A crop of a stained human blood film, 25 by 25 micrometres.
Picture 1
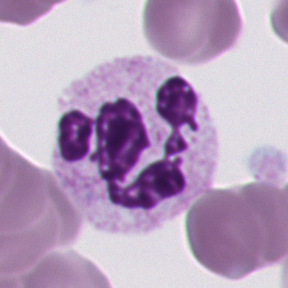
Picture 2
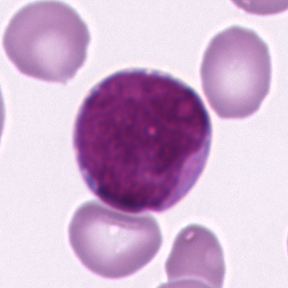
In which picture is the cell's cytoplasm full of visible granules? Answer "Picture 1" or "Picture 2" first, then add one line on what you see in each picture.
Picture 1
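What picture 1 shows: Fine, small pinkish-violet granules are scattered evenly through the cytoplasm.
What picture 2 shows: No granules are visible in the cytoplasm.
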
